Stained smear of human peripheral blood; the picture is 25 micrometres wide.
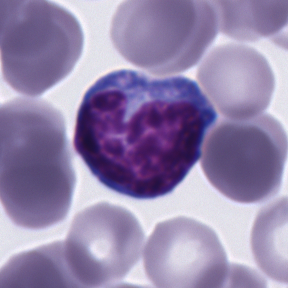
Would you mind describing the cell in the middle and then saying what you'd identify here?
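Size first: the cell measures about 12 micrometres across. Nucleus next: it fills about 70% of the cell's area and has a notch that opens toward the top of the cell. A paler patch of cytoplasm sits in that notch. The cytoplasm is widest in a band across the top, above the nucleus, and shows no coarse granules. Last, the name: this is a typical lymphocyte.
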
